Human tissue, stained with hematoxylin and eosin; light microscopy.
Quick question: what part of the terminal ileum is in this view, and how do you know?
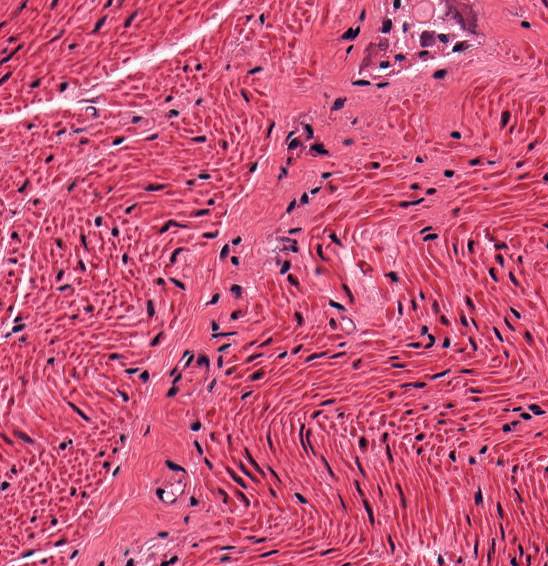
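Throughout, the tissue is smooth muscle: interlacing bundles cut in different planes. Where cells are cut lengthwise, their nuclei are elongated and cigar-shaped with blunt ends.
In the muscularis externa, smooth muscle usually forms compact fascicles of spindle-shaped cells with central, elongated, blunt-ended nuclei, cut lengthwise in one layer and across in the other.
Small blood vessels sit in the septa near the bottom centre and top right; there is no epithelium, gland or fat.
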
